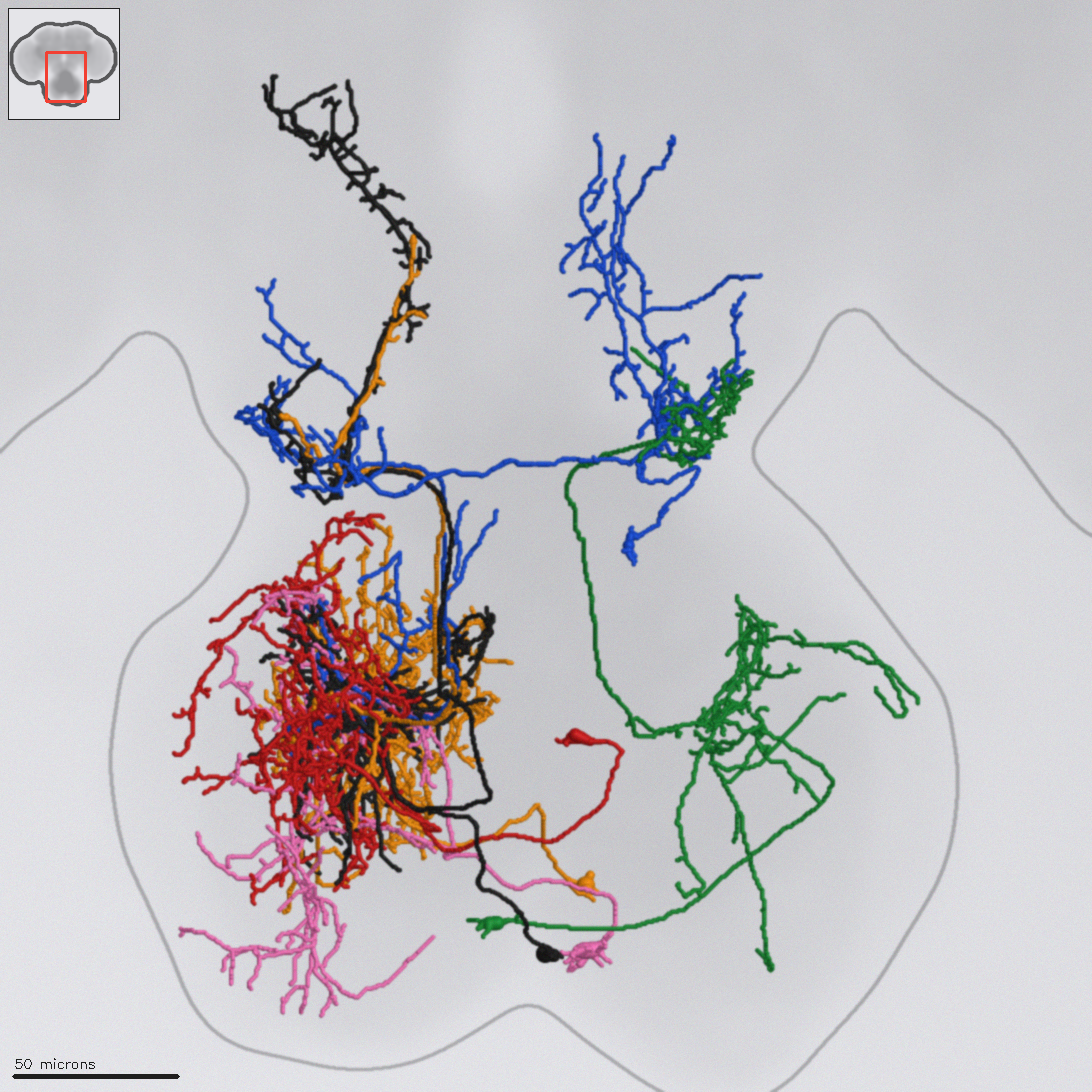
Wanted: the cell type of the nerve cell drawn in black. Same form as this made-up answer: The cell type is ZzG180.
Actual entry: The cell type is ANXXX131.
